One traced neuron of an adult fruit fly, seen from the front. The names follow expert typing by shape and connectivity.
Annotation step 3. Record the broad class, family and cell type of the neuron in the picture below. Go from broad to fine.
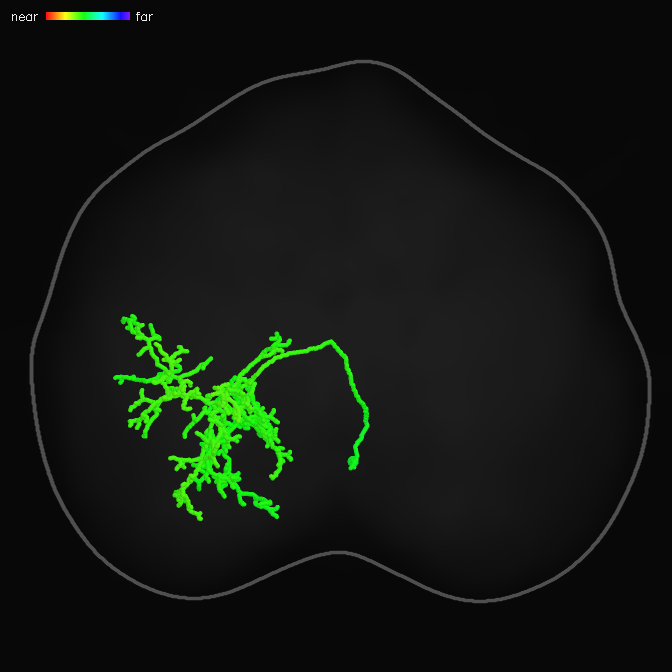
nerve-cord intrinsic neuron; hemilineage 12B; IN12B034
